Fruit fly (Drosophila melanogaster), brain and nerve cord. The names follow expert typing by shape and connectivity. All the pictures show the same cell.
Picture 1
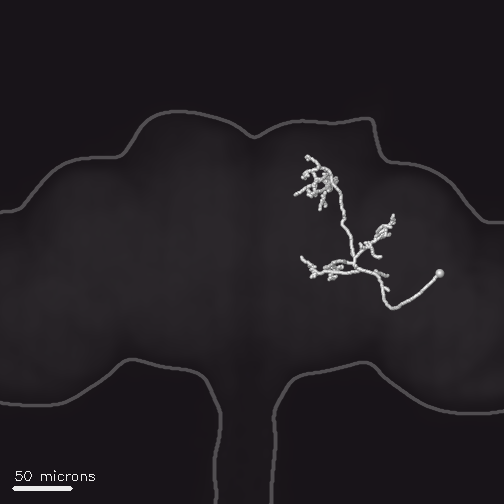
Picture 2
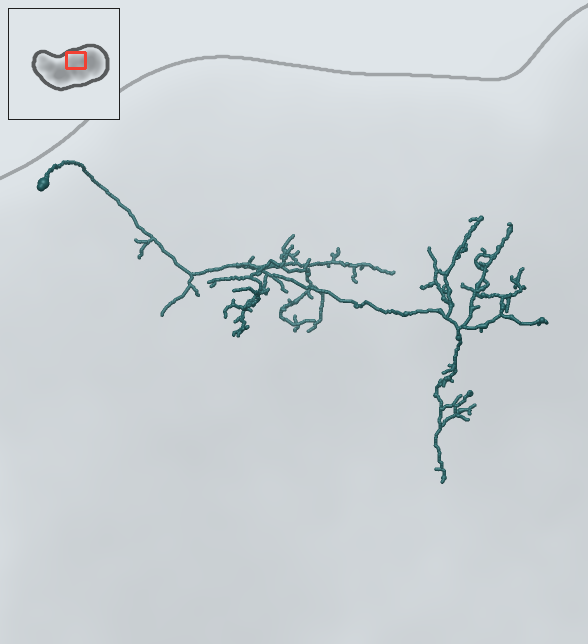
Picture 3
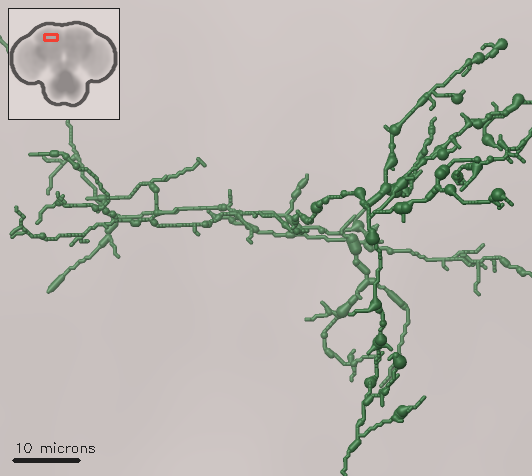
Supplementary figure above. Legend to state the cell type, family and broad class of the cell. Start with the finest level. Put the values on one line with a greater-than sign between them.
SMP207 > hemilineage SLPad1_posterior > central-brain intrinsic neuron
